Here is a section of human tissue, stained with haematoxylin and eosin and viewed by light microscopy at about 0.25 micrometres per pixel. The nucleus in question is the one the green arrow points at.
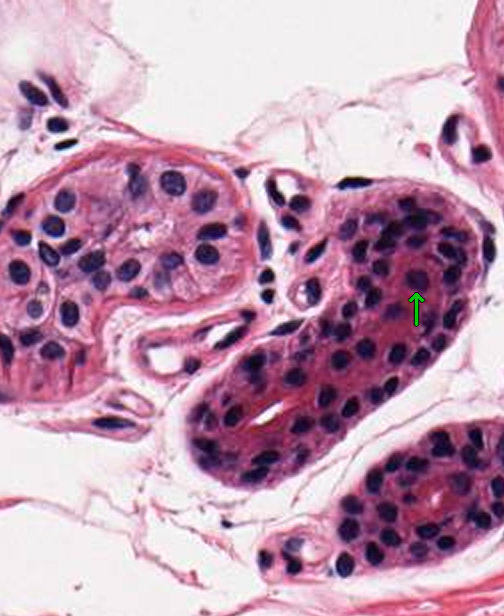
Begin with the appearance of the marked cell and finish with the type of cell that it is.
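The cytoplasm is pink, and no border separates it from the cytoplasm of neighbouring cells. The cell lies among many tightly packed cells inside a cut tube that has a narrow slit-like lumen. The cell sits toward the wider upper end of the tube, not at its outer edge. This is a sweat gland cell.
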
